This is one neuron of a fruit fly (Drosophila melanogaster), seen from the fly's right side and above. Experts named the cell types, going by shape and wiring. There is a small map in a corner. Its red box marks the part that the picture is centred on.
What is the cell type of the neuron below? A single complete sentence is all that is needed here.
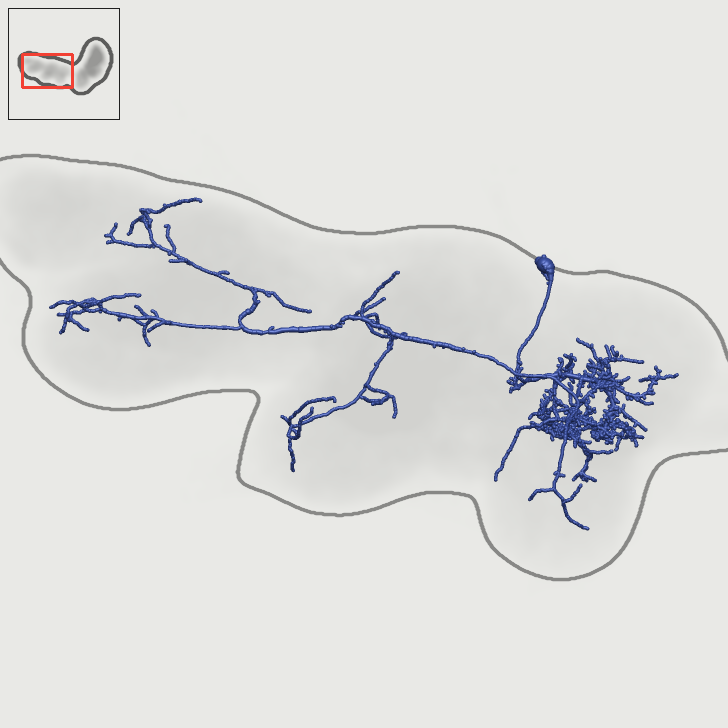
The cell type IN23B001 includes this neuron.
